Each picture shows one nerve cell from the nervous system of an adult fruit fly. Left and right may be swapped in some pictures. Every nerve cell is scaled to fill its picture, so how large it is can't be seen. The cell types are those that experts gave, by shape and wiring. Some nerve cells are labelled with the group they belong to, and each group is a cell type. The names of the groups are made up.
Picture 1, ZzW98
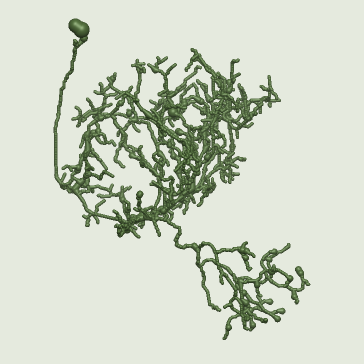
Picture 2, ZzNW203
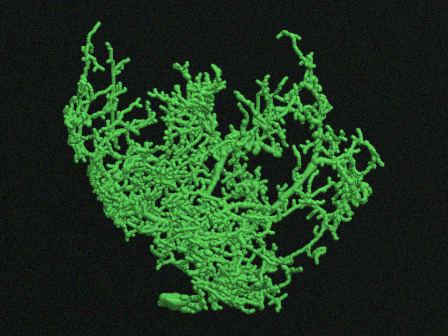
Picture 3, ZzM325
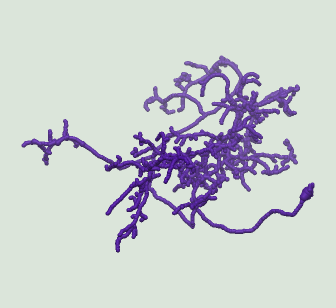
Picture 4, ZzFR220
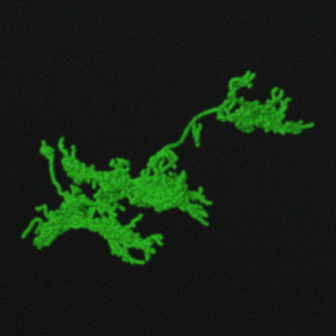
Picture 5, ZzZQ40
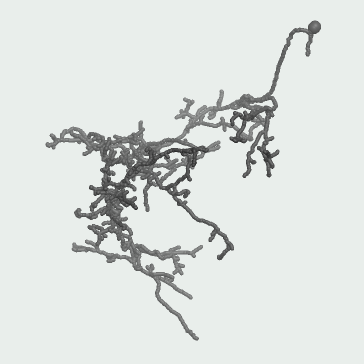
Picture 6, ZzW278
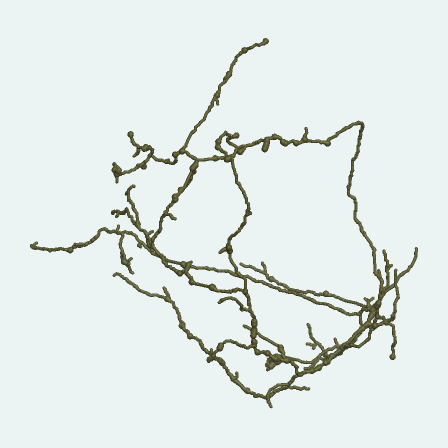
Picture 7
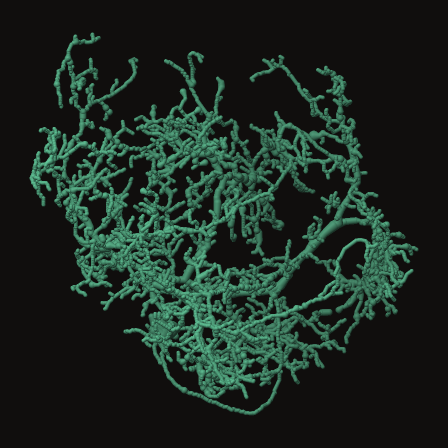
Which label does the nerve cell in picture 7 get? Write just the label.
ZzNW203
